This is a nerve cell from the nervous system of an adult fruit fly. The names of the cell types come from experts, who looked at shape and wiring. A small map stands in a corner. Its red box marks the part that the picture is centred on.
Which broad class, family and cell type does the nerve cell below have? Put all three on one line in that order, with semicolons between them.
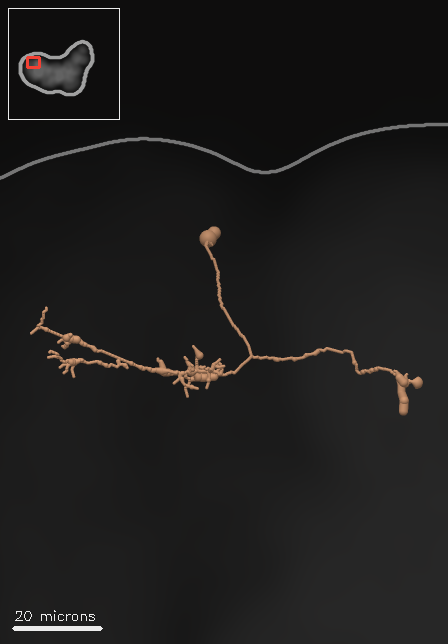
optic-lobe intrinsic neuron; T; T2a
